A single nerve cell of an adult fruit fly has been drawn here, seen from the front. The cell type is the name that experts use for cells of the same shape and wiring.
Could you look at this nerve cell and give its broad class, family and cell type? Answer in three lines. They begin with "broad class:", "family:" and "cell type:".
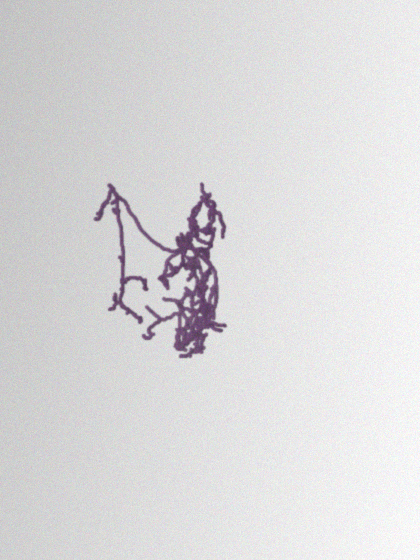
broad class: nerve-cord intrinsic neuron
family: hemilineage 04B
cell type: IN04B064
